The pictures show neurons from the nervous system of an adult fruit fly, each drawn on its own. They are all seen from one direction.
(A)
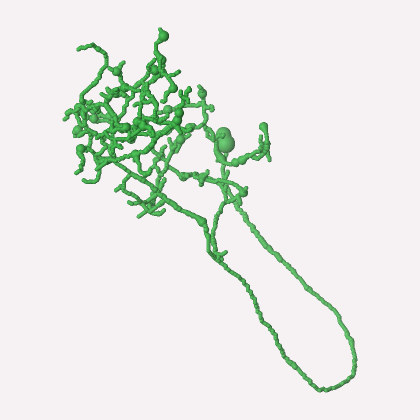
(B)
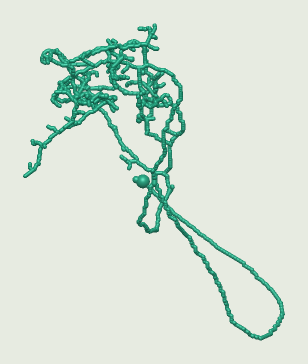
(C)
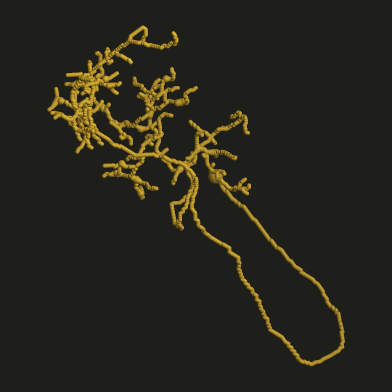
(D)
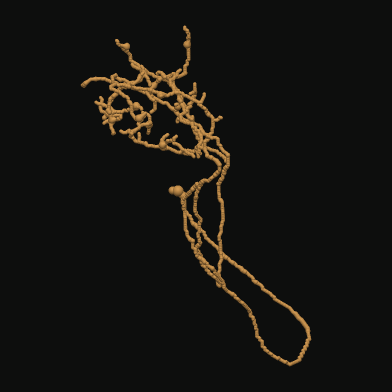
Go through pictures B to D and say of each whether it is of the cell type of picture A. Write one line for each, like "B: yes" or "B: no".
B: no
C: yes
D: no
